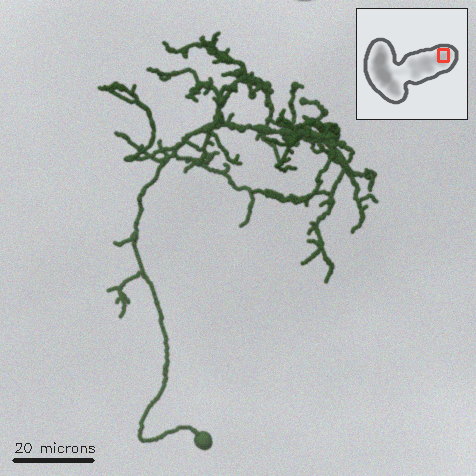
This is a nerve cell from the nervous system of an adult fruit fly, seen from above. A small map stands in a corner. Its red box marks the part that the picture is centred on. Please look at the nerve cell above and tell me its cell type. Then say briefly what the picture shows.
It is of cell type IN13B089. This is a nerve-cord intrinsic neuron. It is in the nerve cord and does not reach the brain. The cell body is at the bottom of the picture. Dozens of branch ends can be seen.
